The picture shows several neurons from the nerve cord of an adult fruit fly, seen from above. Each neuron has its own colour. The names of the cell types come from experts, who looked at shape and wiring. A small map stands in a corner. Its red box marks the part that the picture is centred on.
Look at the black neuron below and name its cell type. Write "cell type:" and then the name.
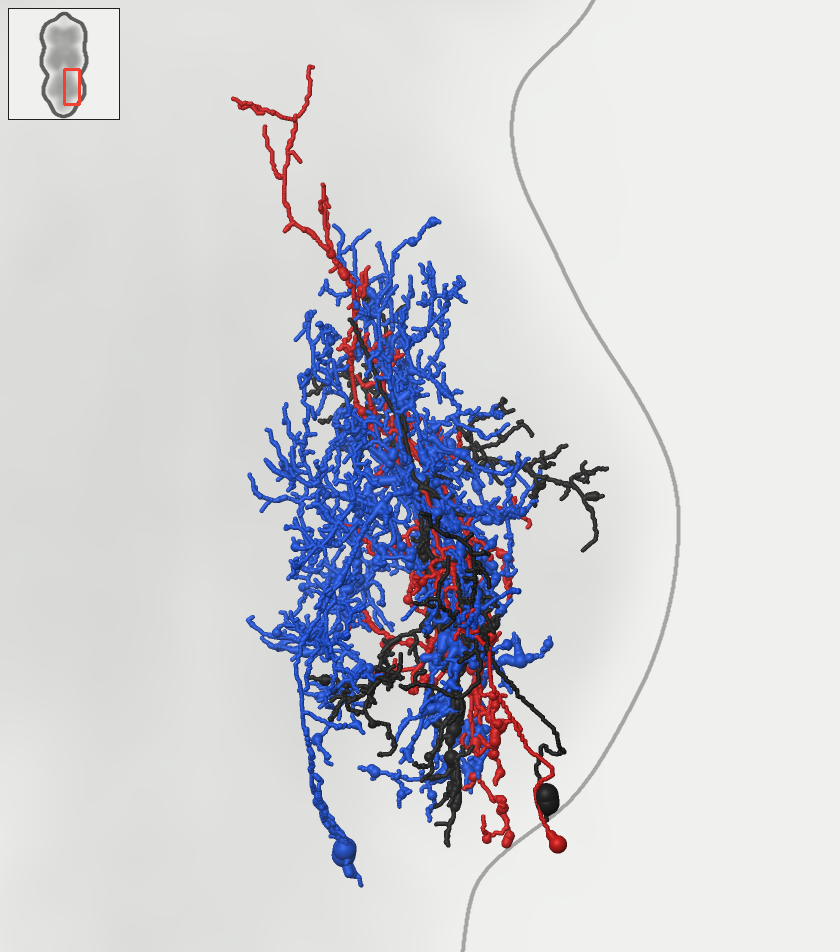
cell type: IN19A104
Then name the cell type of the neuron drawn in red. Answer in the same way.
cell type: IN19A100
